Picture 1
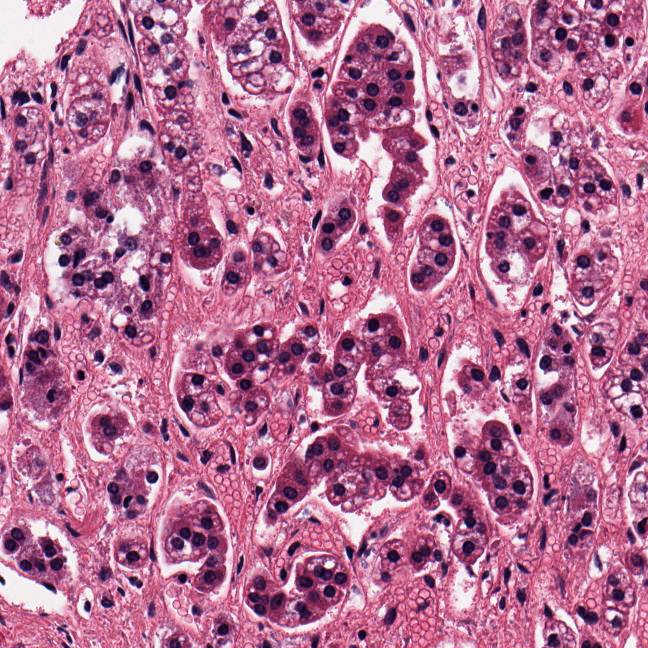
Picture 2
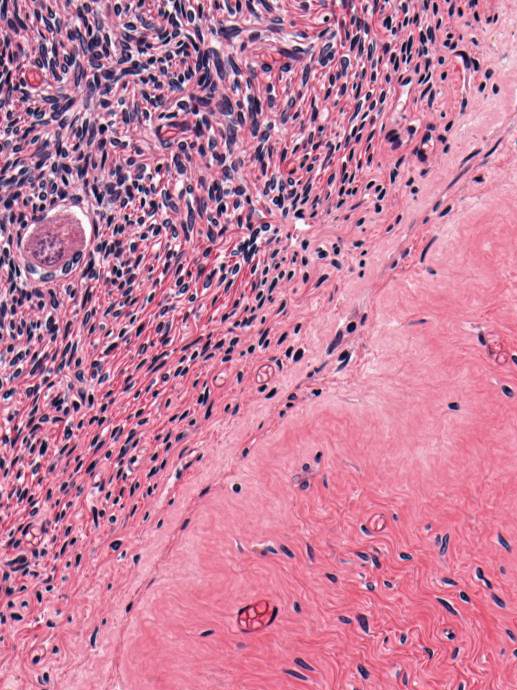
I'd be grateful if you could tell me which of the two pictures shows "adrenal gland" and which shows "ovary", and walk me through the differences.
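Let me sort these out: the first picture is adrenal gland, the second is ovary. In the first, rounded to oval nests of cells fill the field, divided by thin pink fibrous septa that carry scattered elongated spindle-shaped nuclei. Many cells there look bubbly, their cytoplasm packed with small clear vacuoles, and white clefts partly ring many nests, parting them from the septa. The second is split by a diagonal boundary: densely cellular at the upper left, sparsely cellular and pale pink at the lower right. At the upper left, spindle cells crowd together, their dark elongated nuclei wrapped in scant cytoplasm; at the lower right, homogeneous pink collagen-like material holds only sparse scattered nuclei.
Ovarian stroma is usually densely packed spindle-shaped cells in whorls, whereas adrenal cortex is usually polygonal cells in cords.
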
